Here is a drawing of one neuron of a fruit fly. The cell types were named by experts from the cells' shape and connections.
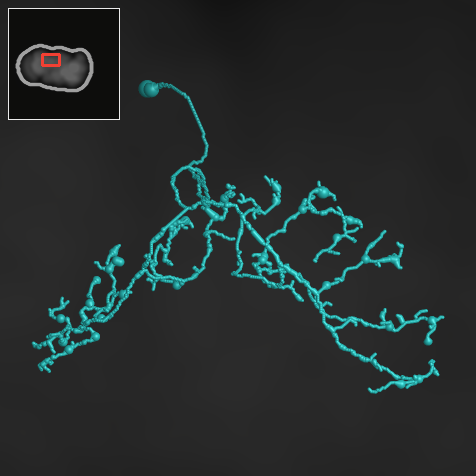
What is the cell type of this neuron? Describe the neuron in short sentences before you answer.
The picture shows dozens of branch ends. As drawn here it is wider than it is tall. This is a central-brain intrinsic neuron. Its cell type is FB5S.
